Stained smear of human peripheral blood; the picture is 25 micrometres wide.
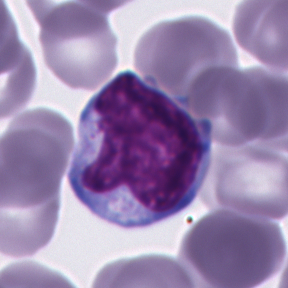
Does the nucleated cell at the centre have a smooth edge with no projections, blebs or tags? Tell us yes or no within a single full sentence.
No, a smooth outline is not present; the cell's edge is rough.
